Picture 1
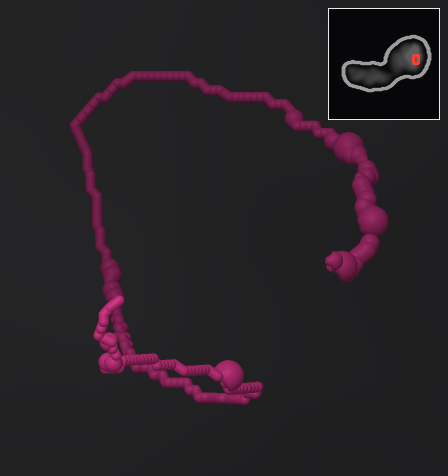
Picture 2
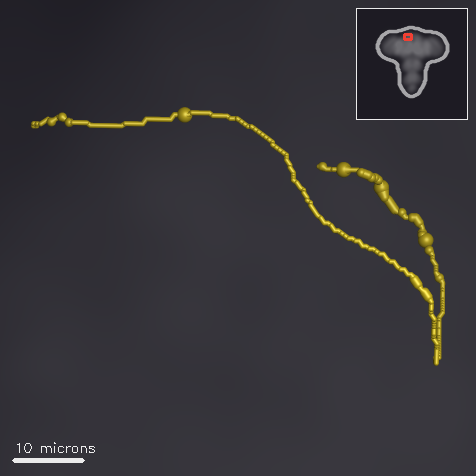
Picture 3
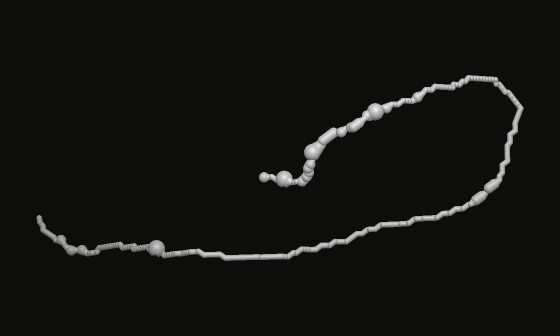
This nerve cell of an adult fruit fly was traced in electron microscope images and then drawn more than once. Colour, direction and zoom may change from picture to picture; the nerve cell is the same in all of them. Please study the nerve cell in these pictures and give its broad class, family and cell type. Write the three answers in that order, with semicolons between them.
sensory neuron entering the brain; class olfactory; ORN_VA2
